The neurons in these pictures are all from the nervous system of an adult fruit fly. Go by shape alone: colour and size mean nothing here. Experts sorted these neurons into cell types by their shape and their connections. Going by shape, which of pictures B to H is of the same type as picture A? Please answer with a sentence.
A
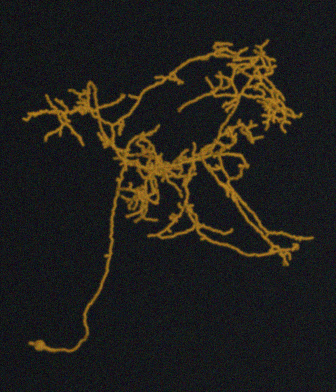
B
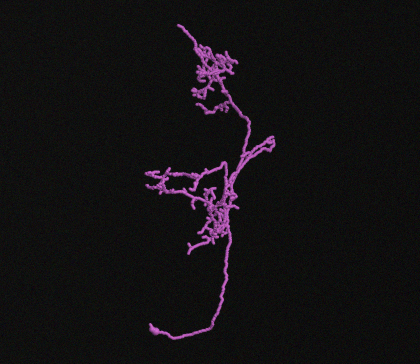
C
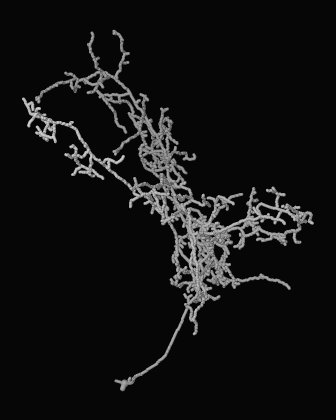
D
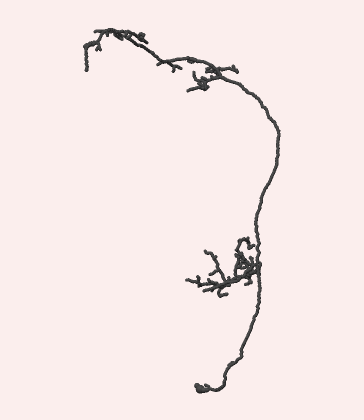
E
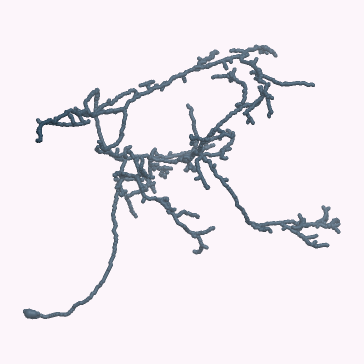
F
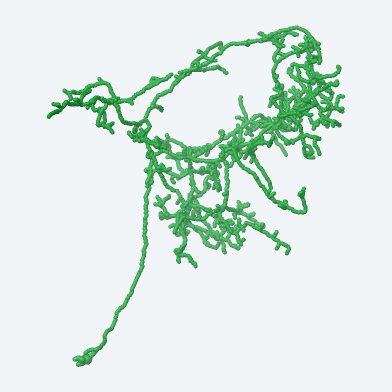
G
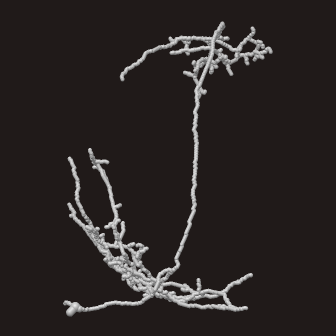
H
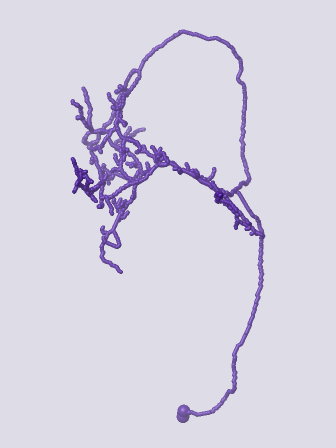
Picture F shows a neuron of the same cell type.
